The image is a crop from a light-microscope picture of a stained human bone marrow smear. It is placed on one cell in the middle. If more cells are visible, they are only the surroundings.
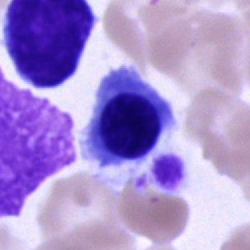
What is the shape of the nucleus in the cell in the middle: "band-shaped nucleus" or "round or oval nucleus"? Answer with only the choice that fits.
Round or oval nucleus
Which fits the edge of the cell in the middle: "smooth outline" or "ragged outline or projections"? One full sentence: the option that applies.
Rough rather than smooth is the outline of this cell.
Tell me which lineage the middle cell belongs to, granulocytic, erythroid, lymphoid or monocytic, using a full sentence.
The centered cell should be recorded as belonging to the erythroid lineage.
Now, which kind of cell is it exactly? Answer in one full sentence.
The cell at the middle of the crop is recognized as an erythroblast.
